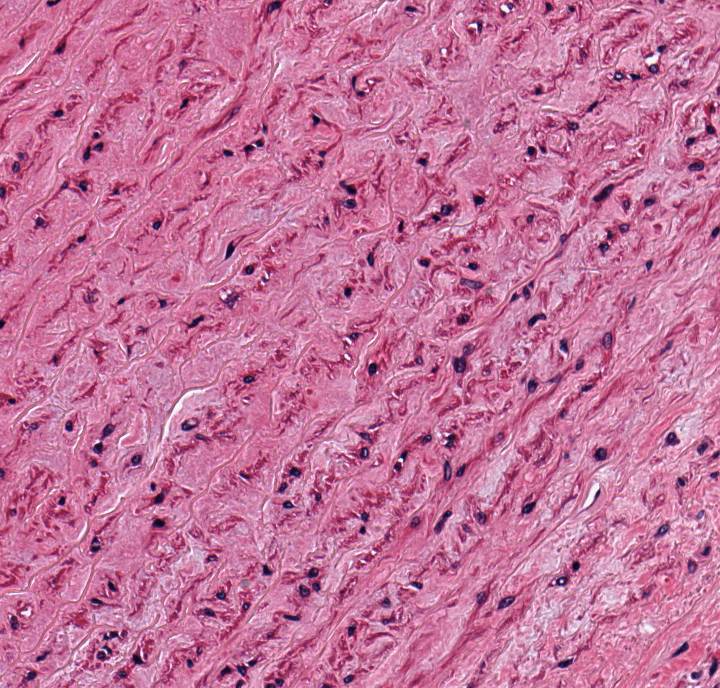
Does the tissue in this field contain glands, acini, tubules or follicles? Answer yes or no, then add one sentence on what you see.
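No. No glands, tubules or fat cells are present anywhere in the field.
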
